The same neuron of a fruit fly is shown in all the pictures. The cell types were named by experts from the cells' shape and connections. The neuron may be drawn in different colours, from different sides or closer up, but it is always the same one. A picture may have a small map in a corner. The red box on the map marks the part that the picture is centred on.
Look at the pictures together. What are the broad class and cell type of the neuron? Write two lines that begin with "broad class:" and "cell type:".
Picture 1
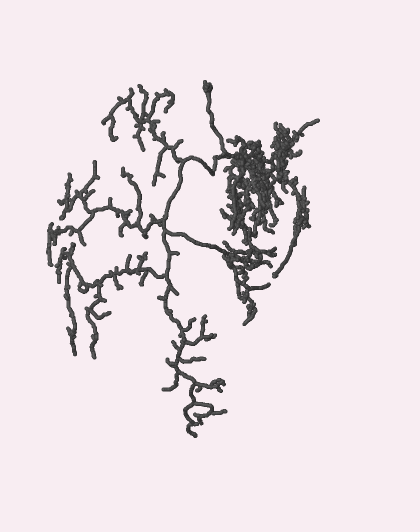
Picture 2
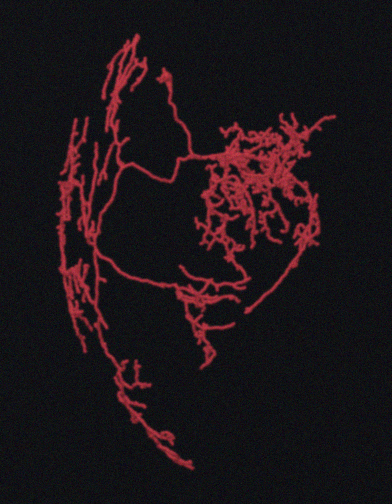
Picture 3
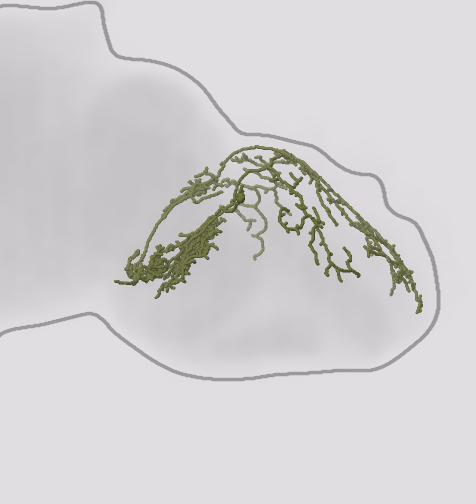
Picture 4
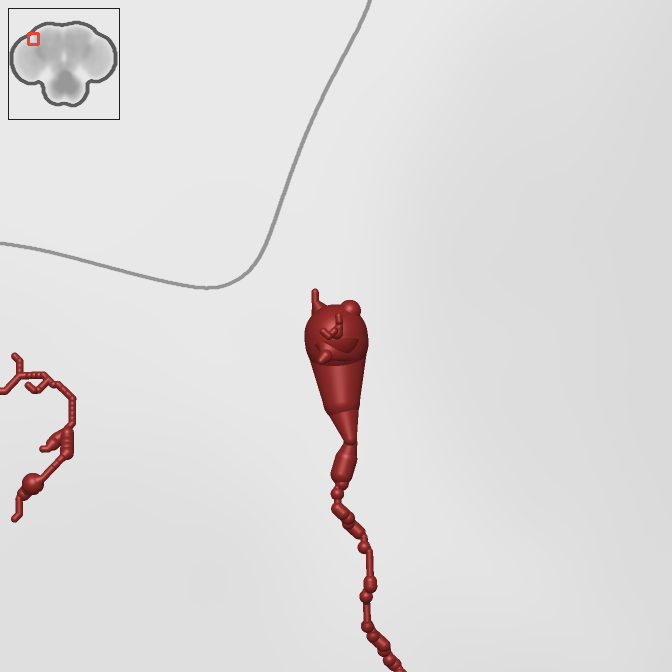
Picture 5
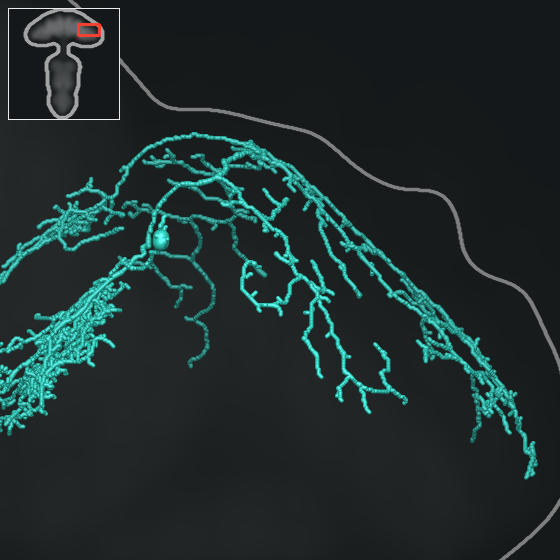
broad class: visual centrifugal neuron
cell type: aMe30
